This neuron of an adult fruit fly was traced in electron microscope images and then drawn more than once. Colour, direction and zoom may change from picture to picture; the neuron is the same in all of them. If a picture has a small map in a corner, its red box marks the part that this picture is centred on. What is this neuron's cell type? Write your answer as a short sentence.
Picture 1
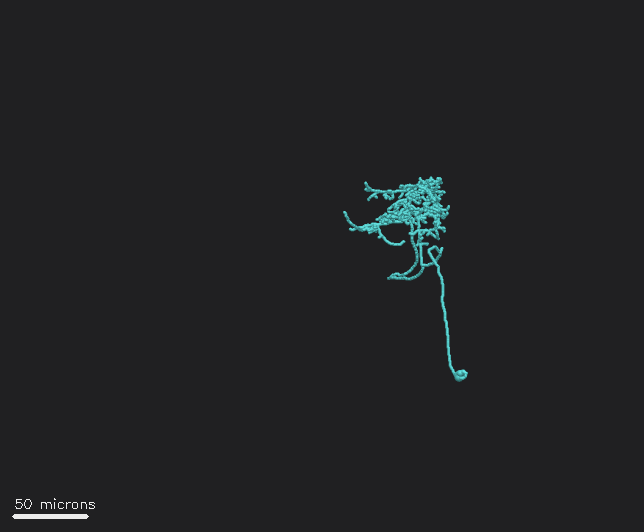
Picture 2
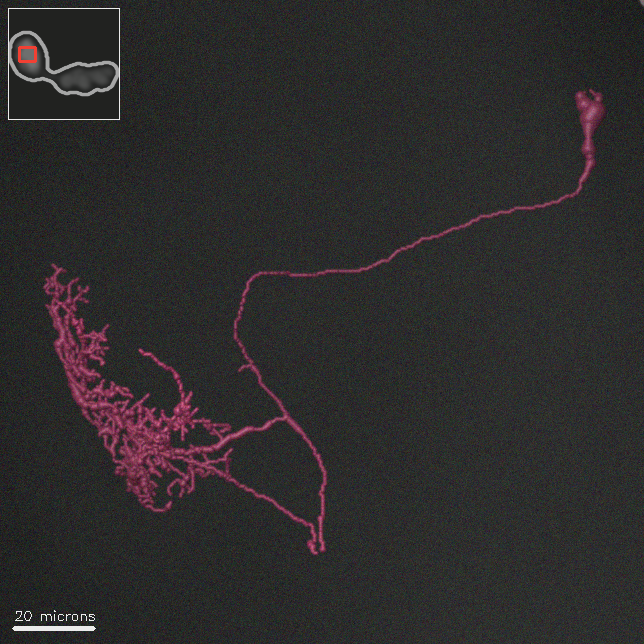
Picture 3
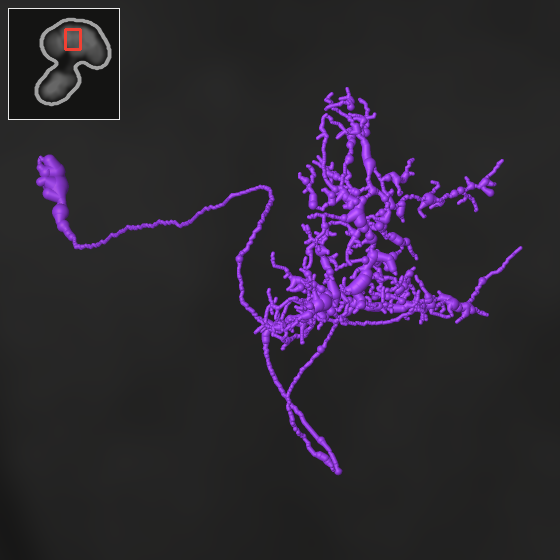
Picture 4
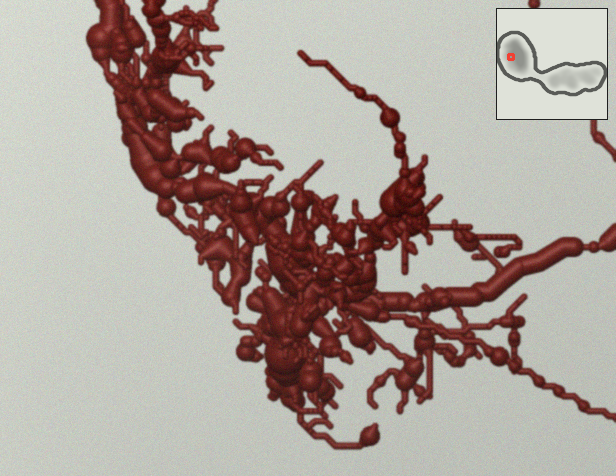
The cell type is LAL144.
